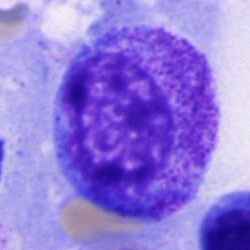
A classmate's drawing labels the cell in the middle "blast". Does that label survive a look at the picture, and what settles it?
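Toward the left lies the nucleus, leaving a wider band of cytoplasm on the right. The chromatin is patchy, with dark purple clumps separated by pale spaces. Granules also lie over the nucleus.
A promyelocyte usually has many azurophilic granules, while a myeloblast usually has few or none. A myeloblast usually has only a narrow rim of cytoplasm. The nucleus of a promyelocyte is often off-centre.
The granules and the wider band of cytoplasm weigh against blast, while the off-centre nucleus speaks for promyelocyte. The name blast does not fit: the cell is a promyelocyte.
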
